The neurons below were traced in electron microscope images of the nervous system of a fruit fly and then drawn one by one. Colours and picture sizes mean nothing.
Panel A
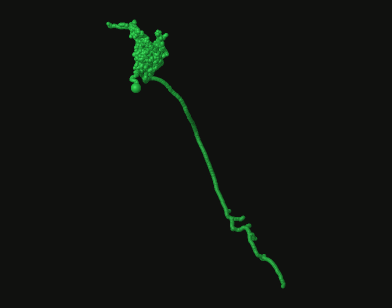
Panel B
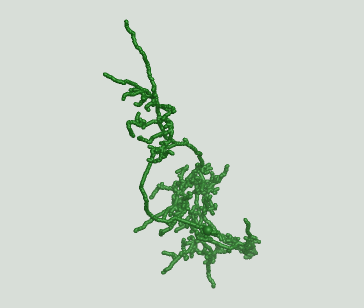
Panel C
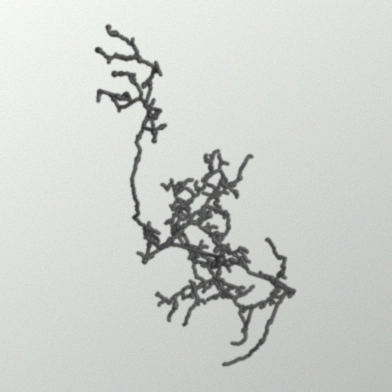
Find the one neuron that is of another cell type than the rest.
A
